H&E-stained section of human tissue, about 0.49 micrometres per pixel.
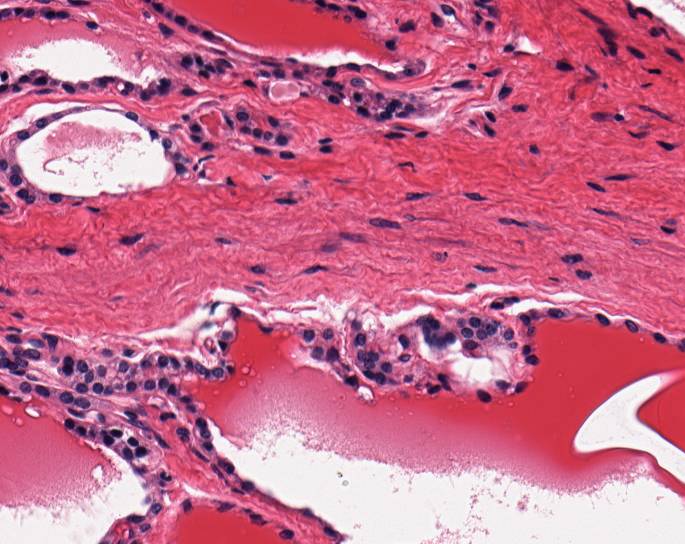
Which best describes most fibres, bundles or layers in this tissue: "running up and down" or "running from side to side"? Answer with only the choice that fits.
Running from side to side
